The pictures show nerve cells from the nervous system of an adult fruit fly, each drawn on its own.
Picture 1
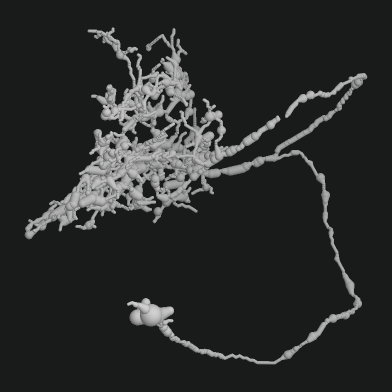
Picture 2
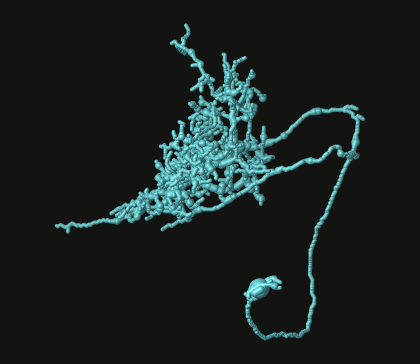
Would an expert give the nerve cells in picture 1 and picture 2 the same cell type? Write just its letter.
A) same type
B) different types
A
